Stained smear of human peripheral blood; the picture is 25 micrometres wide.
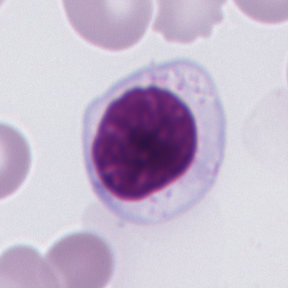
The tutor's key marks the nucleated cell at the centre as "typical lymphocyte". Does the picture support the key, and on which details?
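Round to slightly oval, the cell has a smooth outline. Its nucleus, about 10 by 9 micrometres, is round to oval and not lobed, with dense, clumped chromatin showing paler patches between darker areas, and no distinct nucleoli. The cytoplasm is pale greyish-blue, with small purple granules scattered through it, most of them in its upper part.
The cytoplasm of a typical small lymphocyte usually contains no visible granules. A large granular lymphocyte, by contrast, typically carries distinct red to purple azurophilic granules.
The granules in this cell therefore count against typical lymphocyte and for large granular lymphocyte.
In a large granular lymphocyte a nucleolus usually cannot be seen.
The lack of distinct nucleoli here agrees with that. This is a large granular lymphocyte rather than a typical lymphocyte.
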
